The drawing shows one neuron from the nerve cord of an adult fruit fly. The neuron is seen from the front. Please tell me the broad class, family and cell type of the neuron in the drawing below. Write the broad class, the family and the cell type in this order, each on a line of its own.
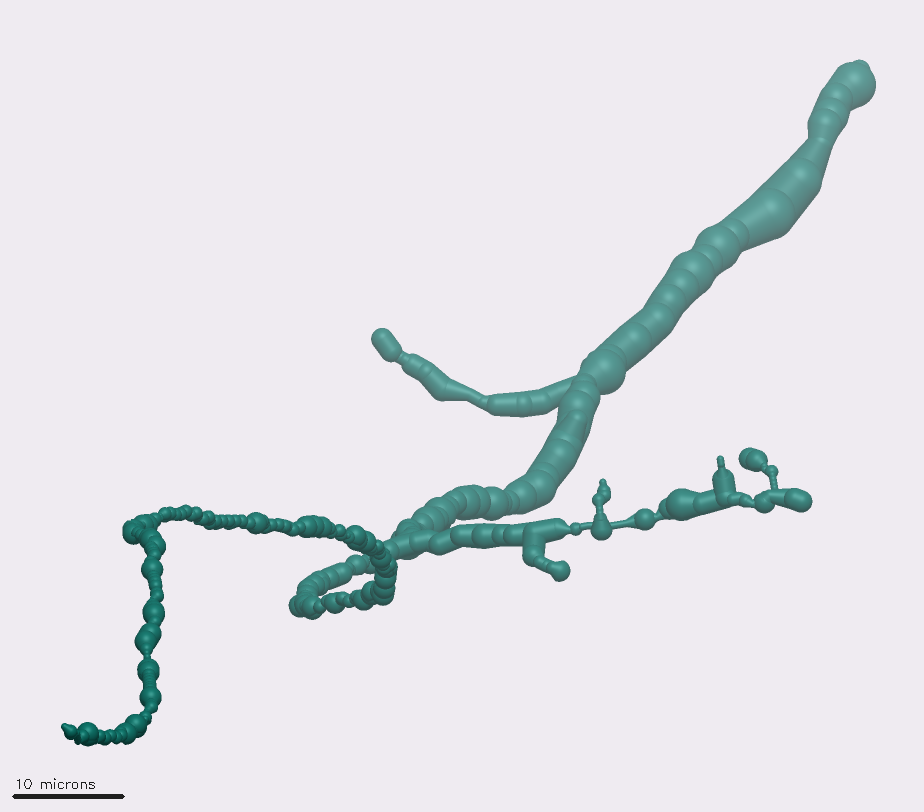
sensory neuron ascending to the brain
class mechanosensory proprioceptive
SApp01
